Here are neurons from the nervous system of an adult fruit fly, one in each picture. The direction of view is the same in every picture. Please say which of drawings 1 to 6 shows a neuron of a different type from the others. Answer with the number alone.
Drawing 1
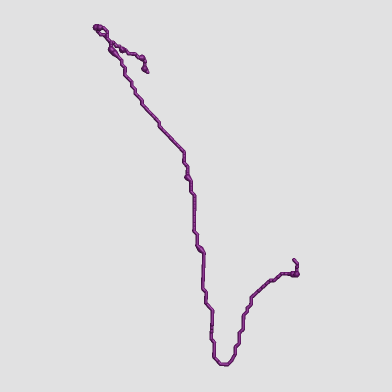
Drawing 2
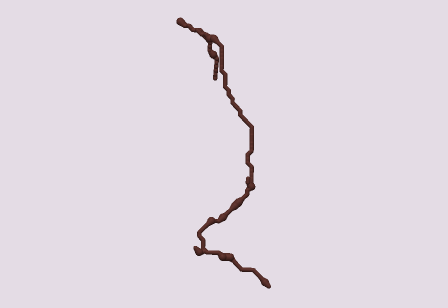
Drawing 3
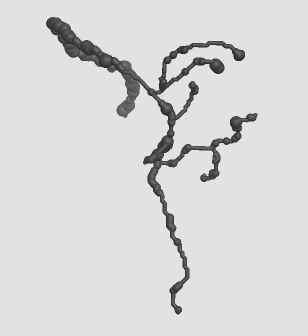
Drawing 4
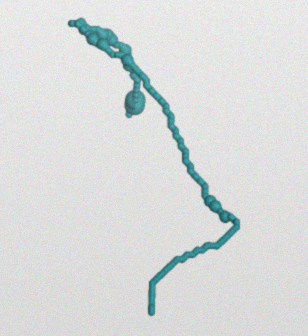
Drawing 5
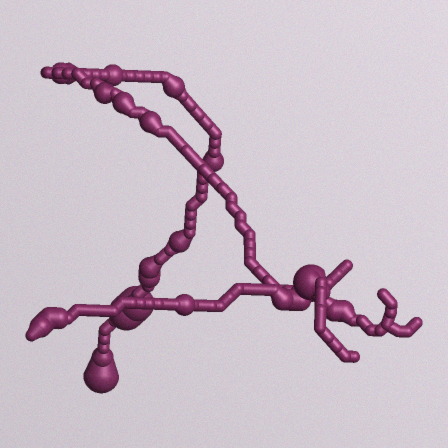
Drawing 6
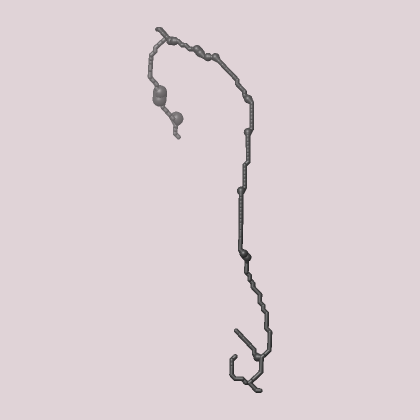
3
